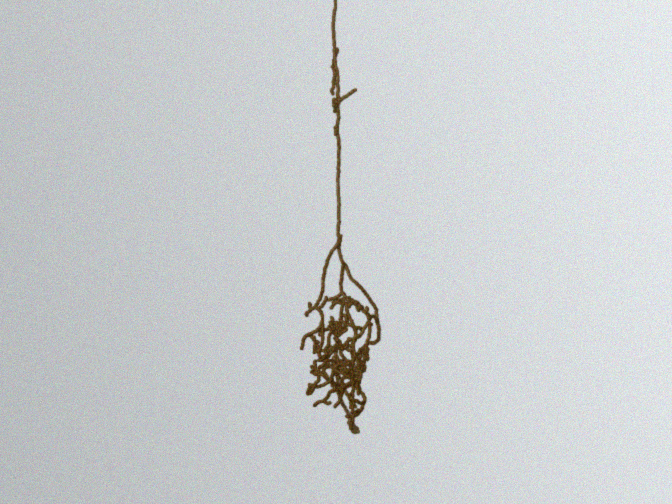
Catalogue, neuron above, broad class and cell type: ascending neuron; ANXXX169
